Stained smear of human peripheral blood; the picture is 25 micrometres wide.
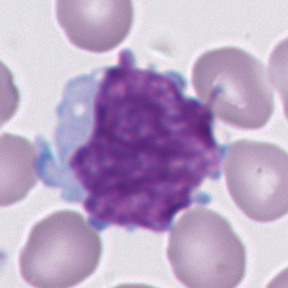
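Myeloblast, its nucleus filling most of the cell, its outline irregular and angular. Notice the dark purple, coarsely clumped chromatin and the small paler patches between clumps. The pale blue cytoplasm lies mainly left of the nucleus; one small clear vacuole sits in its upper left.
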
